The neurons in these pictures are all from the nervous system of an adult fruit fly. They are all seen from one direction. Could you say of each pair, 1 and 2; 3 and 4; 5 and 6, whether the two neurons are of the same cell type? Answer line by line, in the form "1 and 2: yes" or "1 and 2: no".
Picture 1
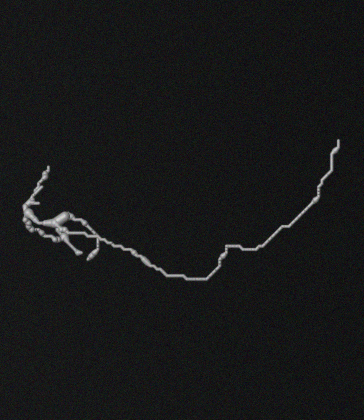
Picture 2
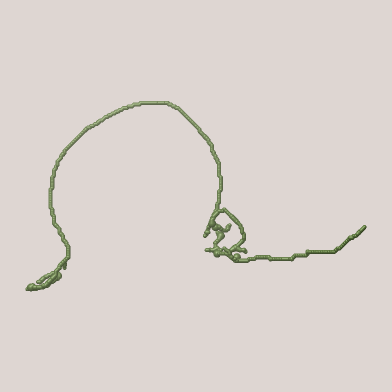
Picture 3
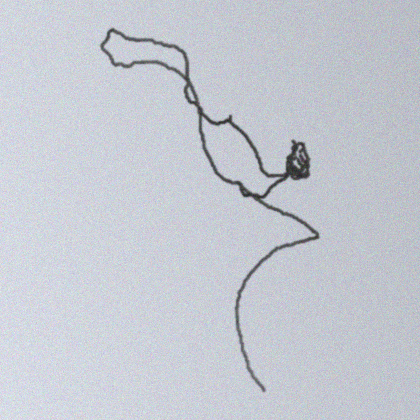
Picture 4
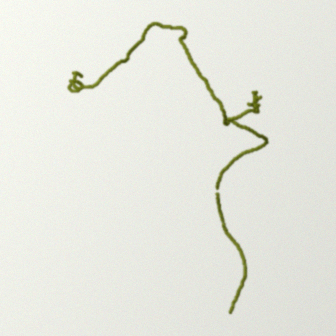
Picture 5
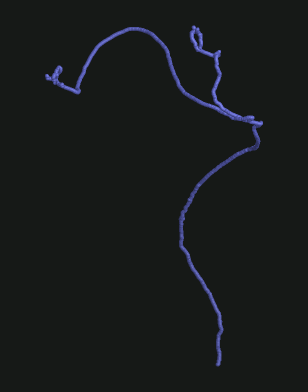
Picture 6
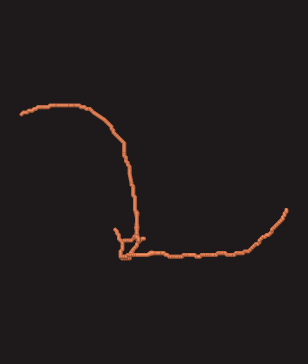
1 and 2: yes
3 and 4: yes
5 and 6: no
